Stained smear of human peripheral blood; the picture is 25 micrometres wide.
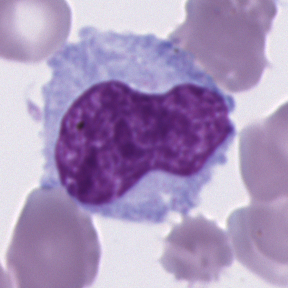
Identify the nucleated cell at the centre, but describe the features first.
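Look first at the edge: the outline is irregular, and it frays faintly. Now the nucleus, which is pinched in at the middle into two broad lobes. Around it, the cytoplasm is pale greyish-blue, with a fine dusty texture and no coarse granules. This cell is a monocyte.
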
